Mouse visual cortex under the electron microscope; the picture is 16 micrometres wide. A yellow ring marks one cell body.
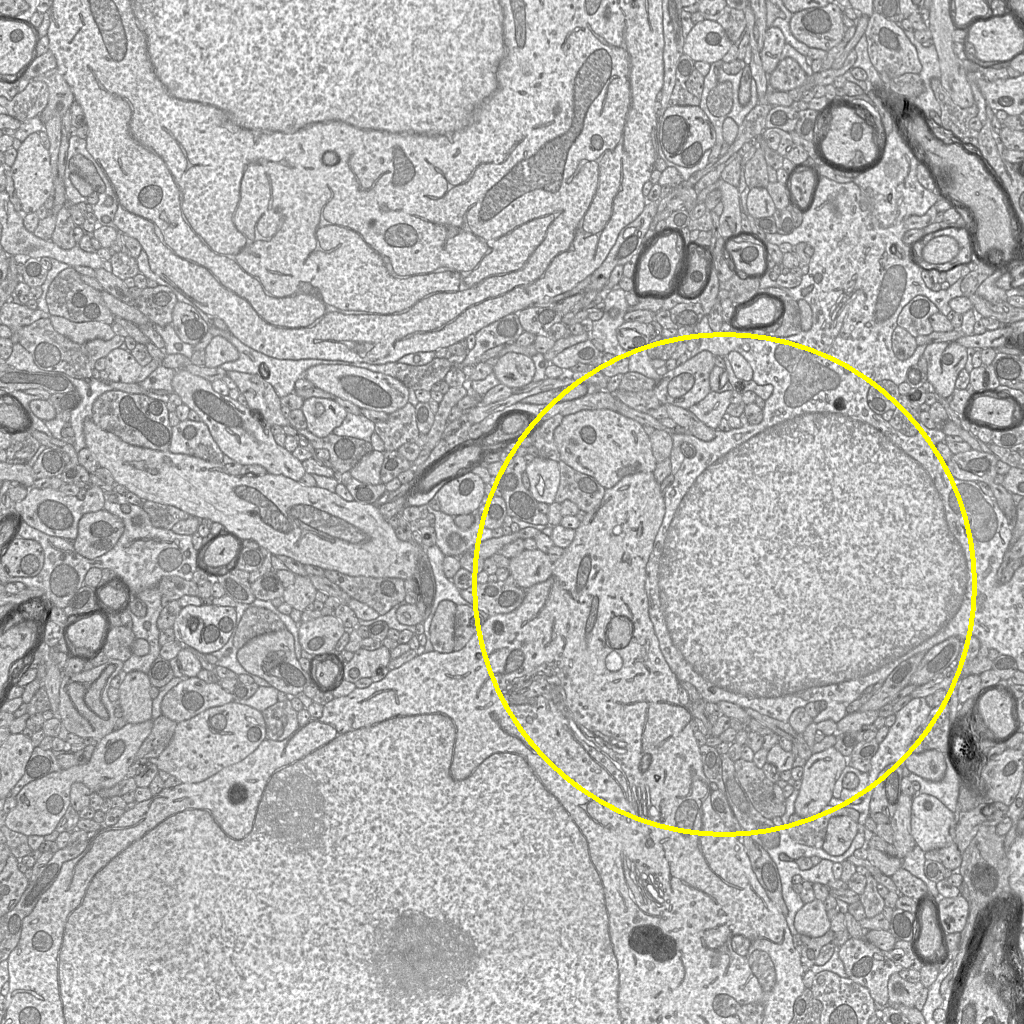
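Astrocyte, the cell at the centre of the yellow ring. Its nucleus is a large rounded oval, lying almost wholly inside the ring in its right half. Follow the envelope: it runs smoothly, without deep folds or indentations. No nucleolus shows in this plane, and no large dark dense bodies sit in the cytoplasm beside the nucleus.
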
